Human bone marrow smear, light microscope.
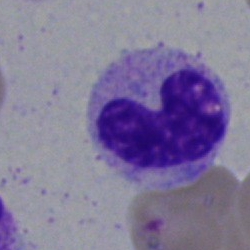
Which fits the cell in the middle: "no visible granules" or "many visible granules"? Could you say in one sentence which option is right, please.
There is a large number of visible granules in the cell's cytoplasm.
